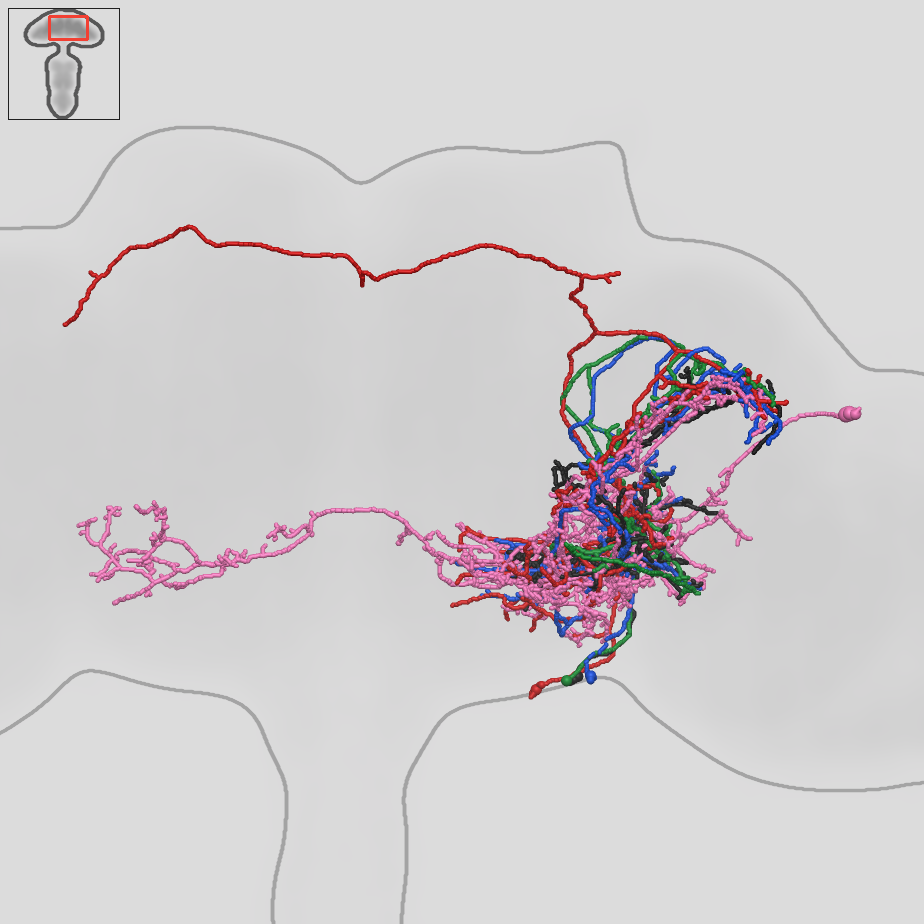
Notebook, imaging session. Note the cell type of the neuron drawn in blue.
CL291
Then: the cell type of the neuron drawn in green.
CB3900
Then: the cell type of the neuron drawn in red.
CL258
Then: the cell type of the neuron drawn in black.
CL290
